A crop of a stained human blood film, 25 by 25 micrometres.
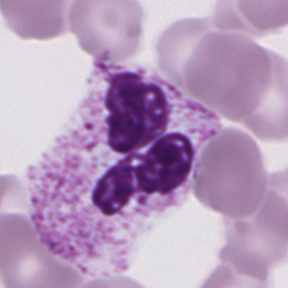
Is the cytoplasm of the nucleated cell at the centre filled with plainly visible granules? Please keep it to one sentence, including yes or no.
Yes, many granules can be seen in the cytoplasm of the cell.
